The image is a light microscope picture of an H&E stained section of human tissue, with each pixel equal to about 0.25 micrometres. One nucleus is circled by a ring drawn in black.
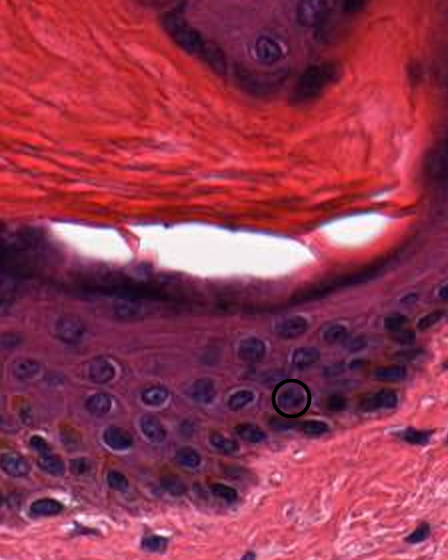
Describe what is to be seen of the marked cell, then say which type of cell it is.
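The cytoplasm around the nucleus is a moderate rim of pinkish-purple, and its outline blends into the neighbouring cells without a sharp border. The cell sits among closely packed cells in the lower part of the cell layer, a short distance above where the pink fibrous tissue begins, and that boundary runs diagonally below and to the right of it. The cells just to its right, along that lower boundary, have a brownish tint that this cell does not clearly share. This is a keratinocyte.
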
